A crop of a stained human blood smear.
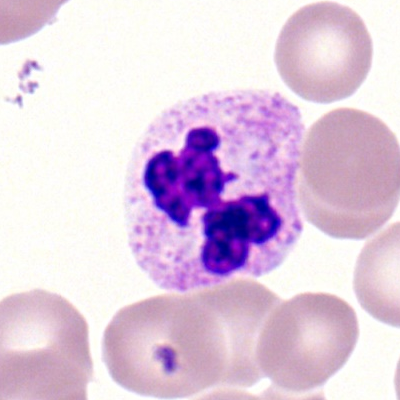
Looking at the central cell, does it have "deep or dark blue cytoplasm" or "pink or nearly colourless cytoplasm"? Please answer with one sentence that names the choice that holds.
Neither blue nor grey is found in its cytoplasm, which is pink, salmon or almost colourless.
